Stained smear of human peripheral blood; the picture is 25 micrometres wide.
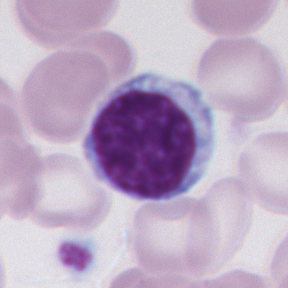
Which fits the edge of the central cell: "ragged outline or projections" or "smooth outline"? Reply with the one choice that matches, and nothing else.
Smooth outline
